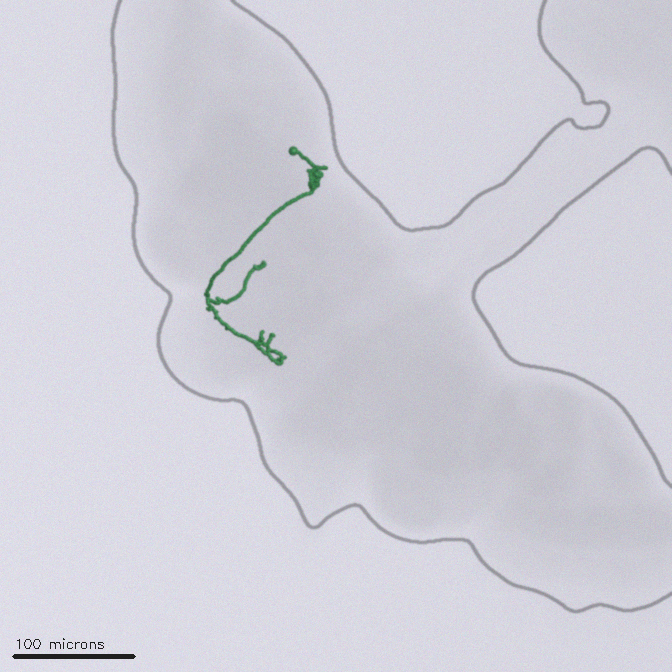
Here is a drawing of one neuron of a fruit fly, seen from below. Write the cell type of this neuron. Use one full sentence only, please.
Of the cell type KCa'b'-m is this neuron.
